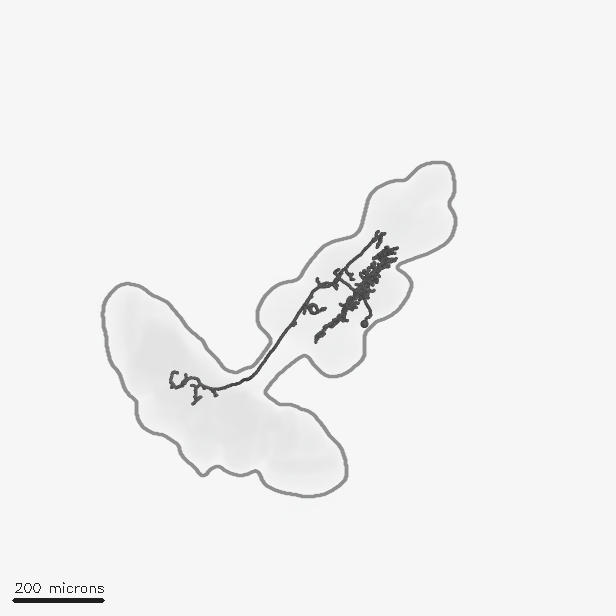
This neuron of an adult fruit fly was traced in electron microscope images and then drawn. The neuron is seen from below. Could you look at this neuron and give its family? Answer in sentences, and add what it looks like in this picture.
Its family is hemilineage 07B. This is an ascending neuron. Its cell body lies in the middle of the picture. From left to right in the picture it spans about 500 microns.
